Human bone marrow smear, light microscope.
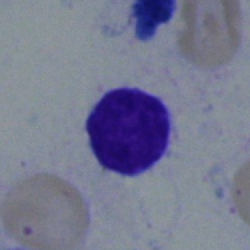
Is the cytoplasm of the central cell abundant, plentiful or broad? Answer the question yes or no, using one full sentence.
No, the cytoplasm amounts to no more than a narrow rim.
